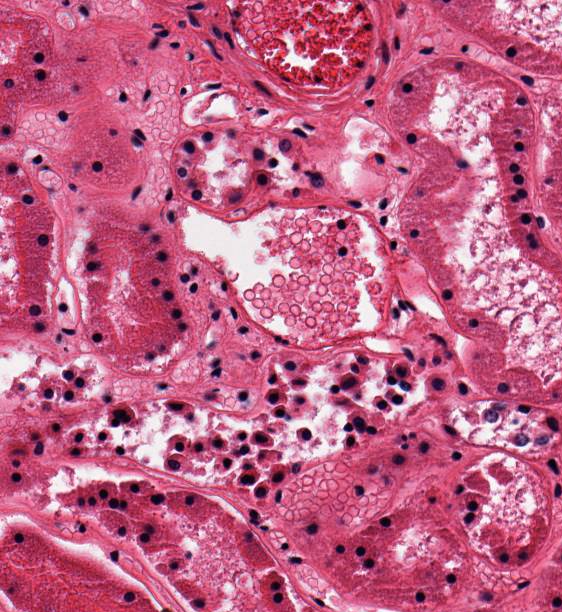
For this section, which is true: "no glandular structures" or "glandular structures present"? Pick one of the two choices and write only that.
Glandular structures present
